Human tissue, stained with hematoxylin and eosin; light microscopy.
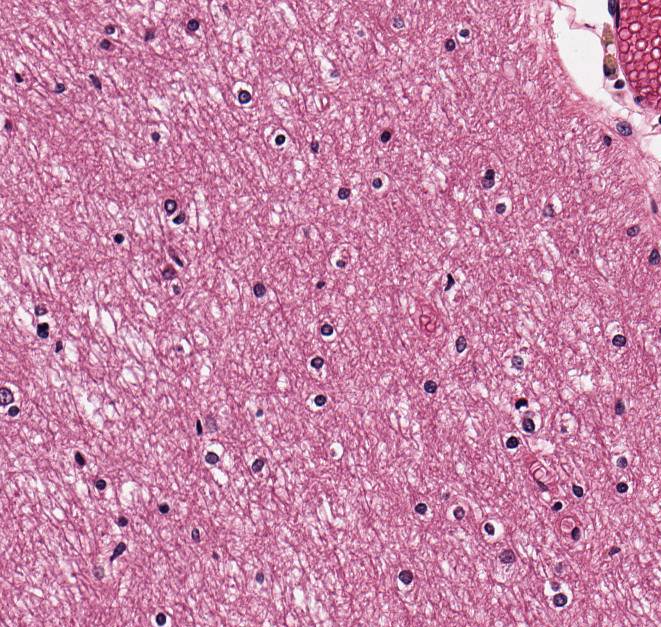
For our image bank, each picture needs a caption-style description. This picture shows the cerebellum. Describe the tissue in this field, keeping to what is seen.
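It's all a pink, finely fibrillary matrix, no epithelium or glands. Small round dark nuclei are dotted through it singly and fairly evenly, and many of them sit in a clear perinuclear halo. Up at the upper right edge, next to the vessel, there's a clear empty space.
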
